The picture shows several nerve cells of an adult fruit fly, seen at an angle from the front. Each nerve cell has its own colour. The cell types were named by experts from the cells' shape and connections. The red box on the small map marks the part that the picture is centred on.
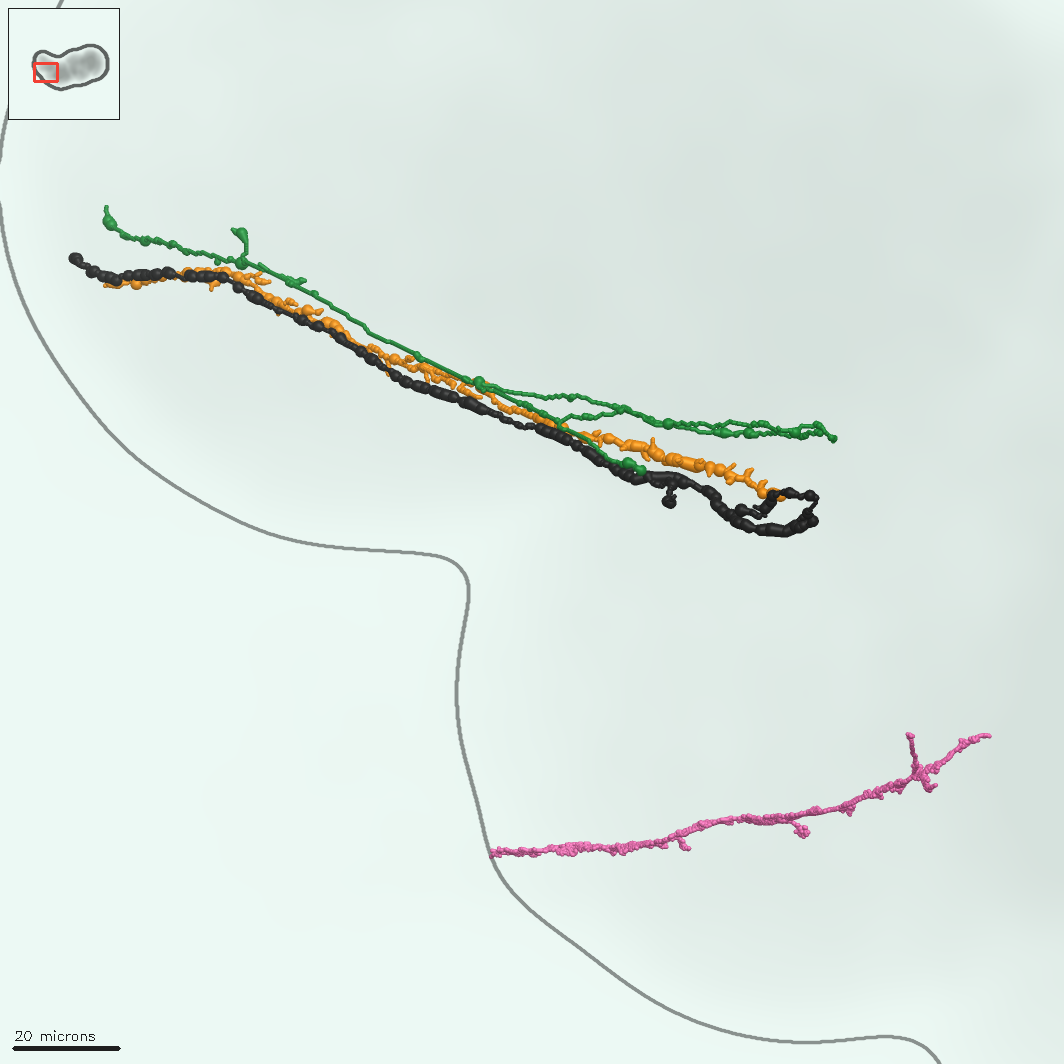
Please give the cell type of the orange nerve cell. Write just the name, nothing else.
SNpp47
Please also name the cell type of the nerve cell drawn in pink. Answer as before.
SNpp40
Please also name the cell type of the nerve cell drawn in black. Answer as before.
SNpp60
